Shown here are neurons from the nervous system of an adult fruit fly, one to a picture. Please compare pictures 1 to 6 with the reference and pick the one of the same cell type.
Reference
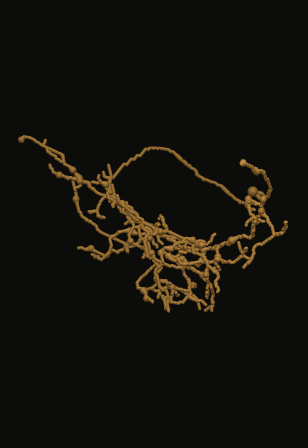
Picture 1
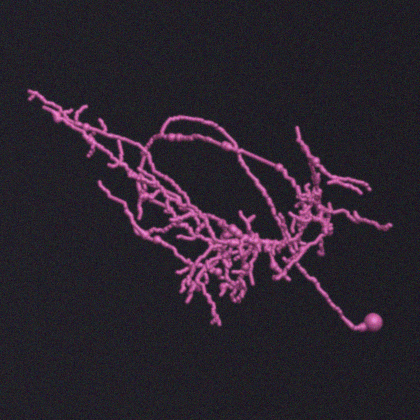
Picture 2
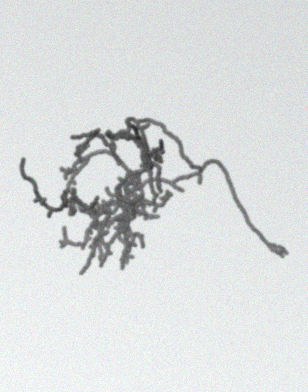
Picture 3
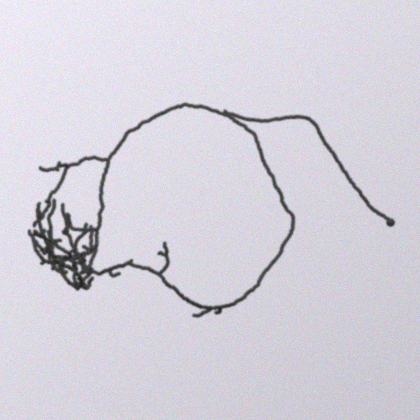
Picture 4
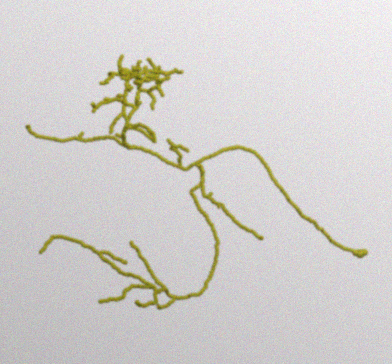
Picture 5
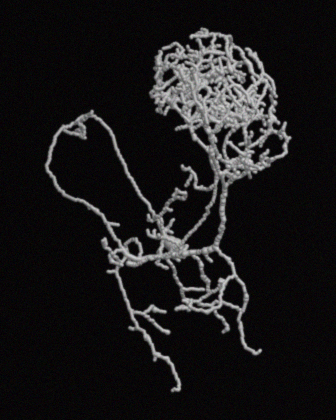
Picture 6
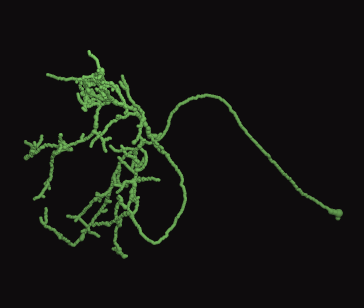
Picture 1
